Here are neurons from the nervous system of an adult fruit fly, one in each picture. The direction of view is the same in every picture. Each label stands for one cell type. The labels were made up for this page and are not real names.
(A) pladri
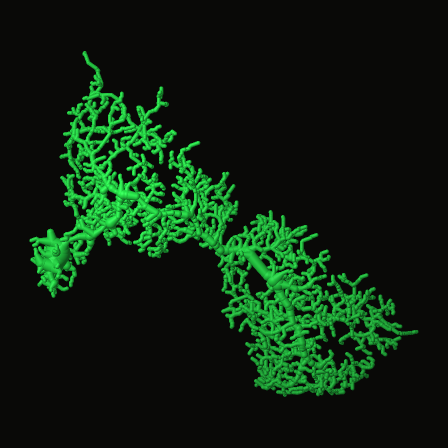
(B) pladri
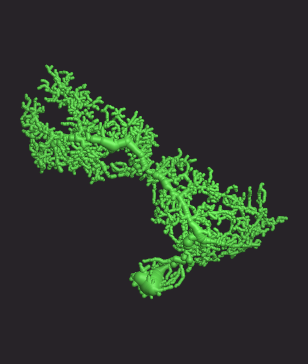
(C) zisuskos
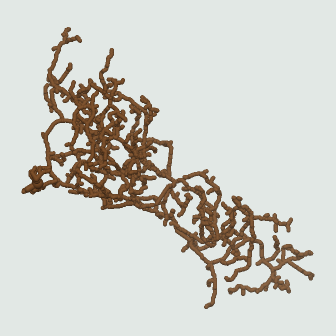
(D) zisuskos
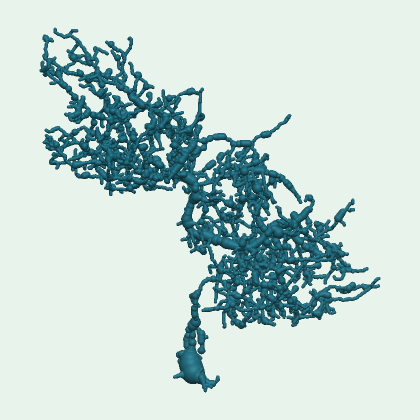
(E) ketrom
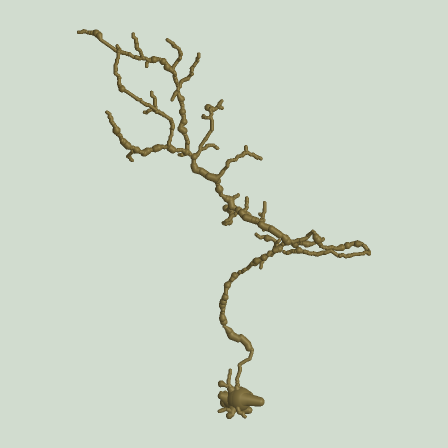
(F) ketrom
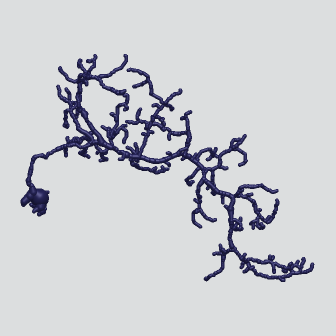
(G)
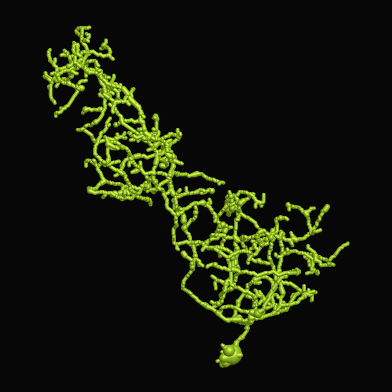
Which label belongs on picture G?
zisuskos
